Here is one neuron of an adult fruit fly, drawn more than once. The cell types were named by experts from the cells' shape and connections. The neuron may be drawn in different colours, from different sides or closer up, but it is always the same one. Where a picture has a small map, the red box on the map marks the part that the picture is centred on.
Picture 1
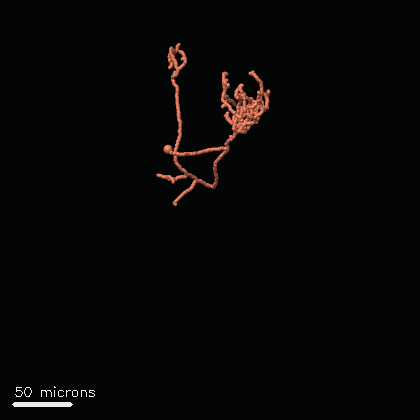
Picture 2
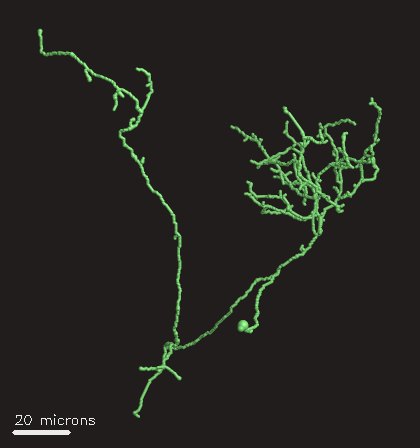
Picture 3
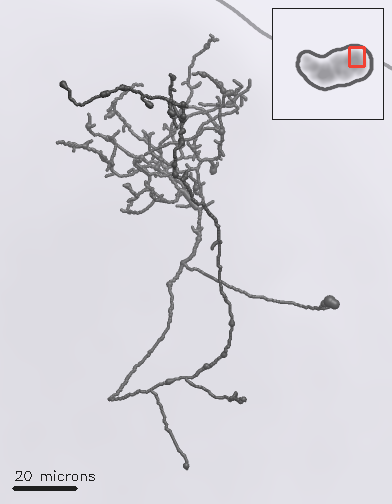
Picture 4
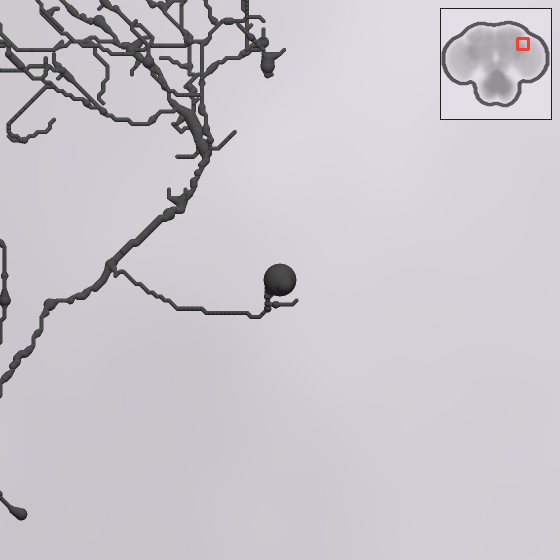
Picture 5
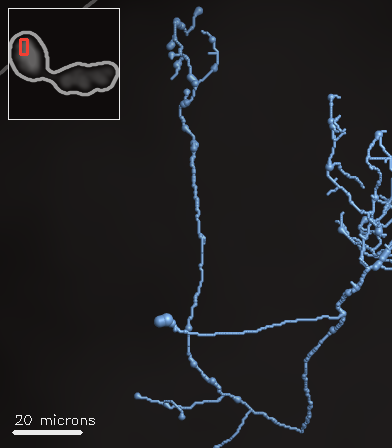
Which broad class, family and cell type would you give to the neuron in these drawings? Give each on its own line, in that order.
central-brain intrinsic neuron
hemilineage VLPl2_posterior
LHAV2b7_a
